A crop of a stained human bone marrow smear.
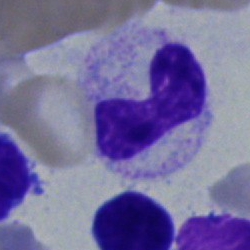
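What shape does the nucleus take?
Curved like a kidney, I note, with its indentation facing the upper left, and the chromatin is dark purple and fairly condensed.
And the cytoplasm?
Pale lilac, widest on the upper-left side, with fine pinkish-purple granules scattered through it.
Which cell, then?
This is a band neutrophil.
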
